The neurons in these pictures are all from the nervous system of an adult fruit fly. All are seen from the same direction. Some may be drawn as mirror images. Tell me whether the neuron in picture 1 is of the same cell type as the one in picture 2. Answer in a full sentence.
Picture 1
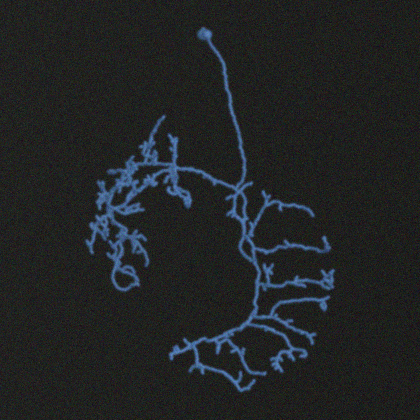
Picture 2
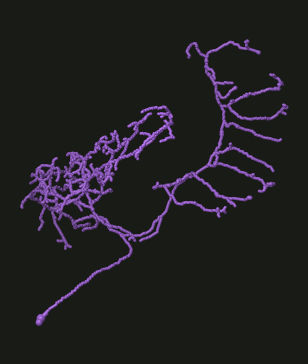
They are of the same cell type.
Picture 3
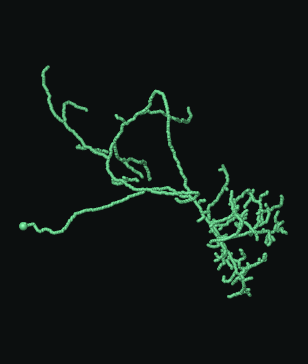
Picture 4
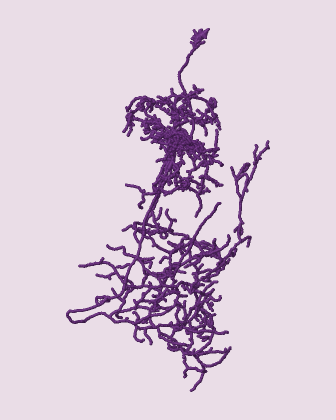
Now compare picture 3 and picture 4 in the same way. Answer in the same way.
They are of different cell types.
